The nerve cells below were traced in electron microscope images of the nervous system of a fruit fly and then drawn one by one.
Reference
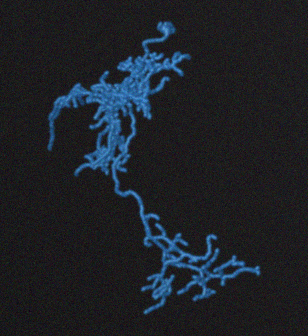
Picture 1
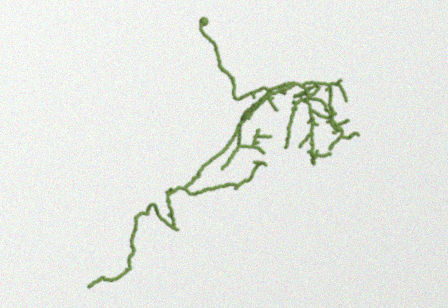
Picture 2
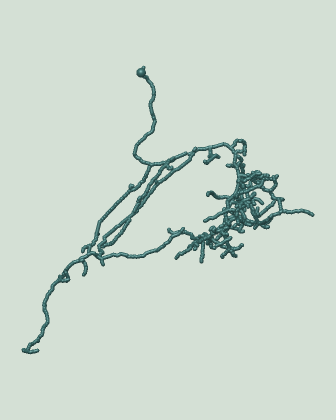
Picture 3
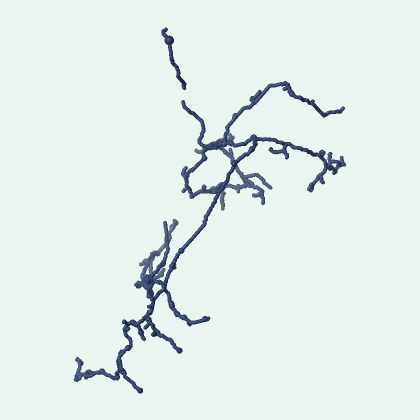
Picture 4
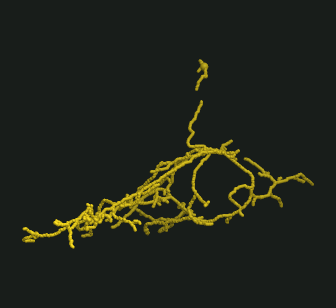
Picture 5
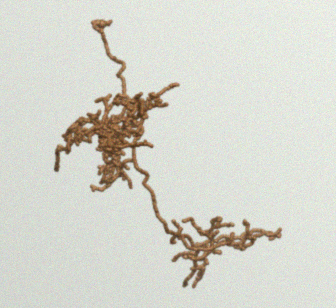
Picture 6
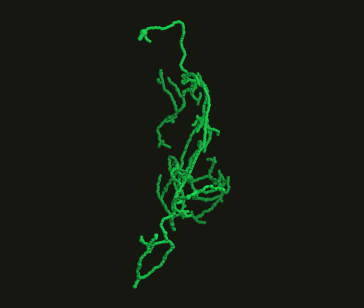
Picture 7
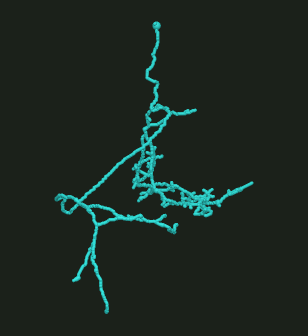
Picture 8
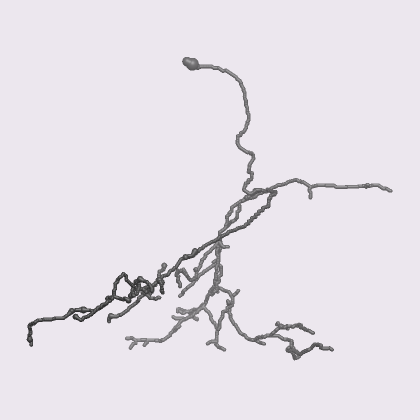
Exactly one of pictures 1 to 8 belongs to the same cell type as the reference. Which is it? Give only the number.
5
